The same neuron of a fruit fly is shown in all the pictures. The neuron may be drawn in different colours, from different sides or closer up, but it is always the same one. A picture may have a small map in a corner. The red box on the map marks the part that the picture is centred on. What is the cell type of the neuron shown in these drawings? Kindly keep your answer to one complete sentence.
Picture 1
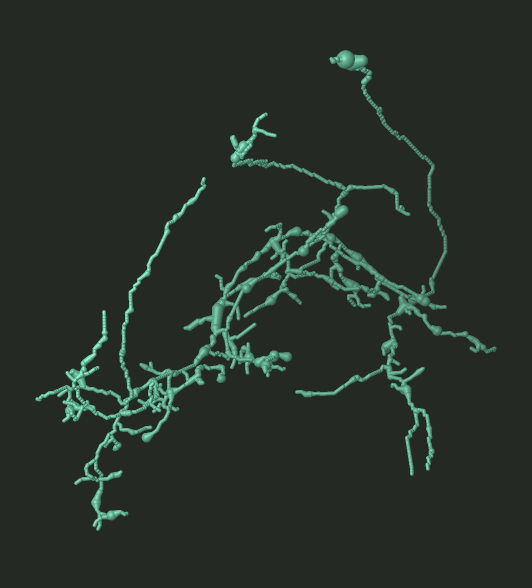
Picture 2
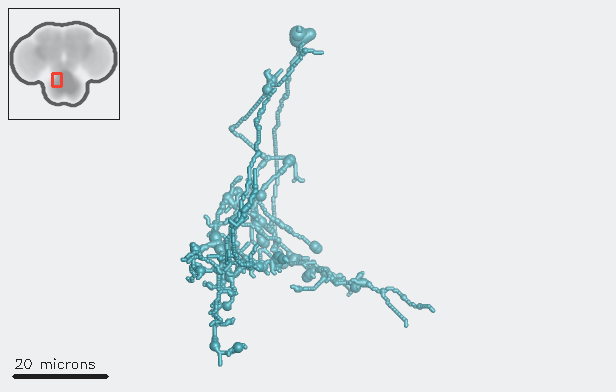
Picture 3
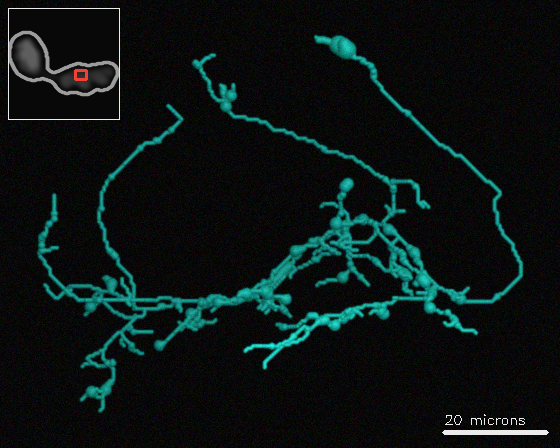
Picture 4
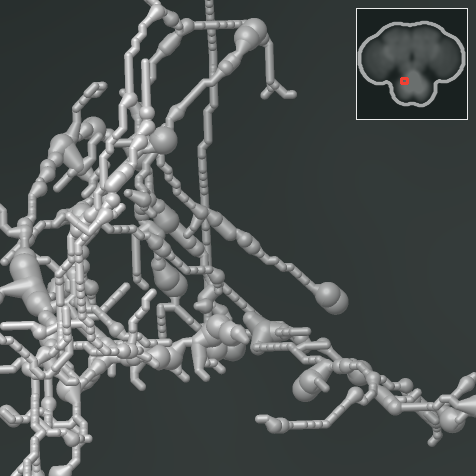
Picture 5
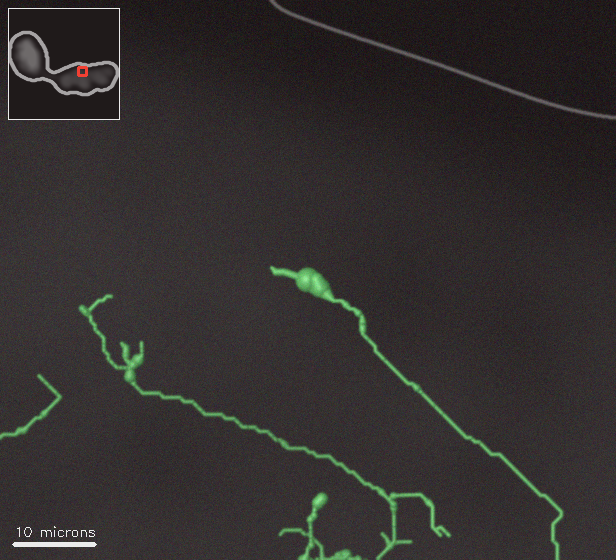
It is the cell type IN11B021_d to which this neuron belongs.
